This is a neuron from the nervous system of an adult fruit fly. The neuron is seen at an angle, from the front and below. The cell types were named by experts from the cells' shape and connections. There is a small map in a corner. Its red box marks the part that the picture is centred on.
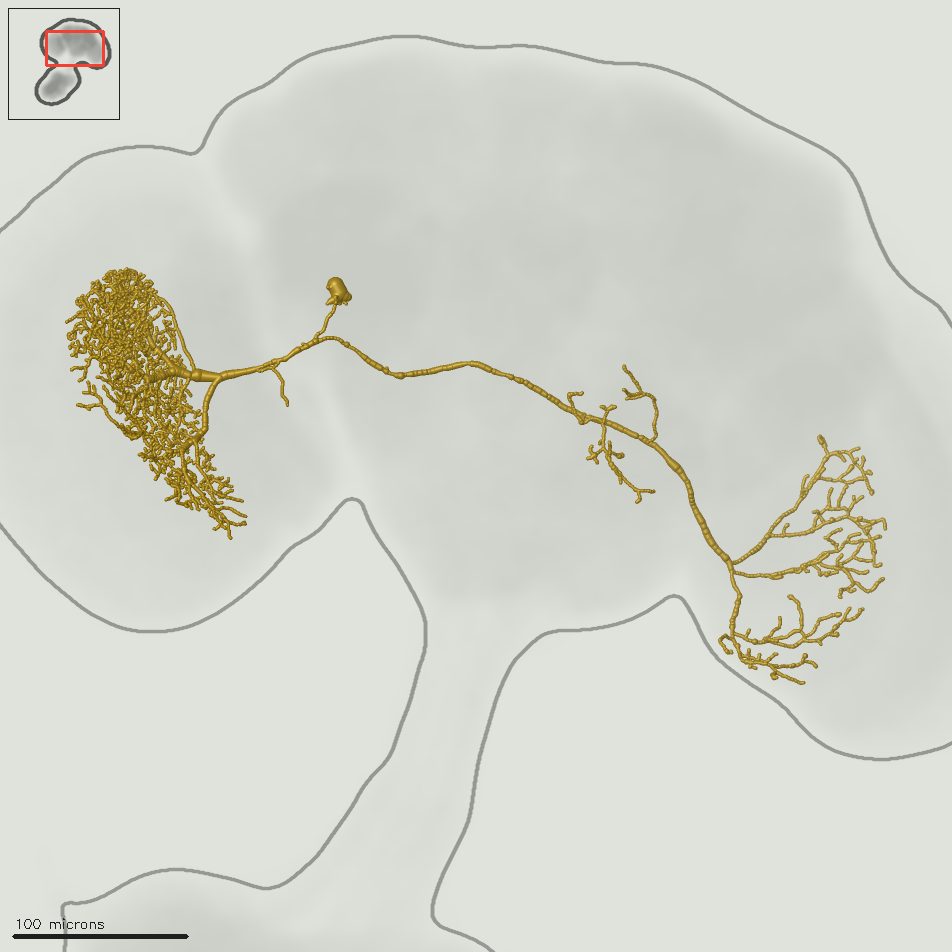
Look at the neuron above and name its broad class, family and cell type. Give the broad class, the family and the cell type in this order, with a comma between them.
visual projection neuron, LPT, LPT50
